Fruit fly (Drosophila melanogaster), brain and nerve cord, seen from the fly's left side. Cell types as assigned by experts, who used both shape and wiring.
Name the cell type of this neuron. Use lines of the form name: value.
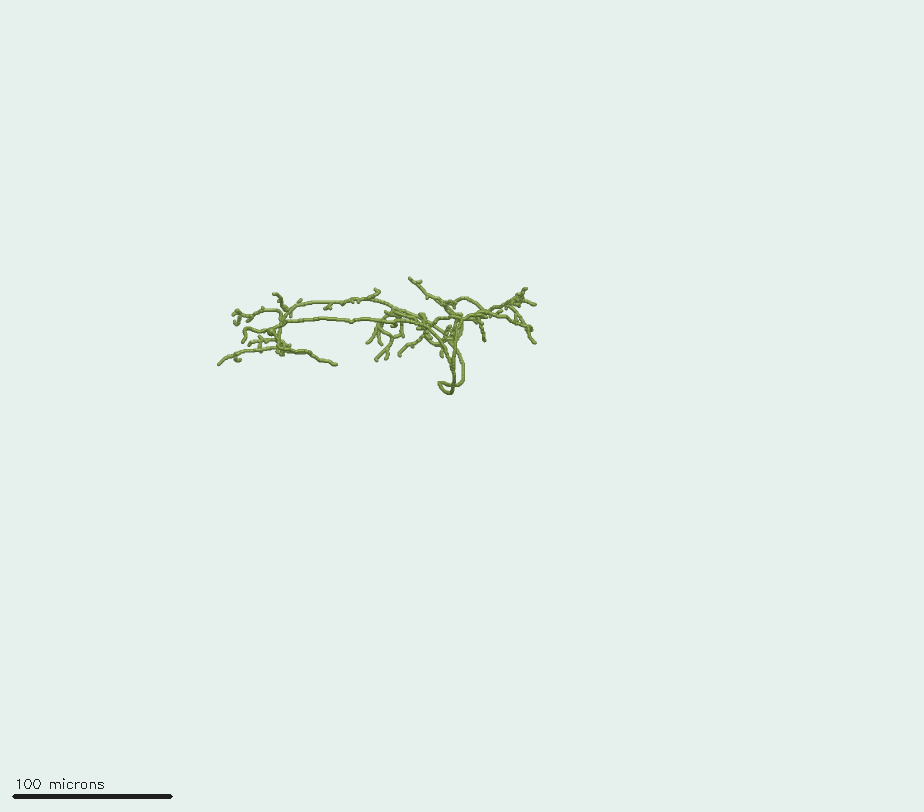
cell type: IN19B048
